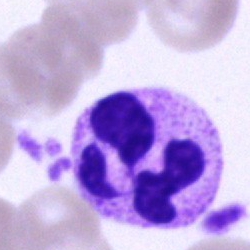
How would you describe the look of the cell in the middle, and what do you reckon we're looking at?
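Starting with the outline, I'd call it round and smooth. Inside, the chromatin looks dense and dark purple. I can't find a single vacuole in the cytoplasm. I'd name this a segmented neutrophil.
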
